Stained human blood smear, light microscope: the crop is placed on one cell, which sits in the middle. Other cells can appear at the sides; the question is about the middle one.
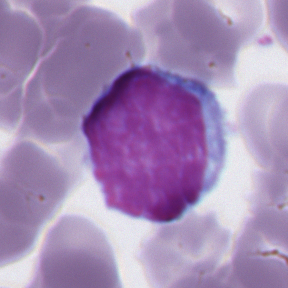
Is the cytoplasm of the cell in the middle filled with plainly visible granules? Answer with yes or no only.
No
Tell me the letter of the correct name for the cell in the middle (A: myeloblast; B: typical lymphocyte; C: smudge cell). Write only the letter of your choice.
B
